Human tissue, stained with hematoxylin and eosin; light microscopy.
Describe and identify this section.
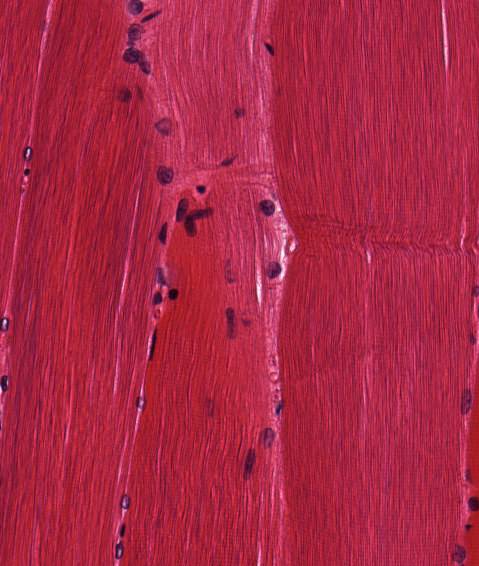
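I see broad, closely packed muscle fibres filling the field, running top to bottom. Their small, dark, oval to elongated nuclei lie at the fibre edges, not the centres, and are sparse. A transverse line crosses the right-hand fibre about a third of the way down. Skeletal muscle, then.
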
